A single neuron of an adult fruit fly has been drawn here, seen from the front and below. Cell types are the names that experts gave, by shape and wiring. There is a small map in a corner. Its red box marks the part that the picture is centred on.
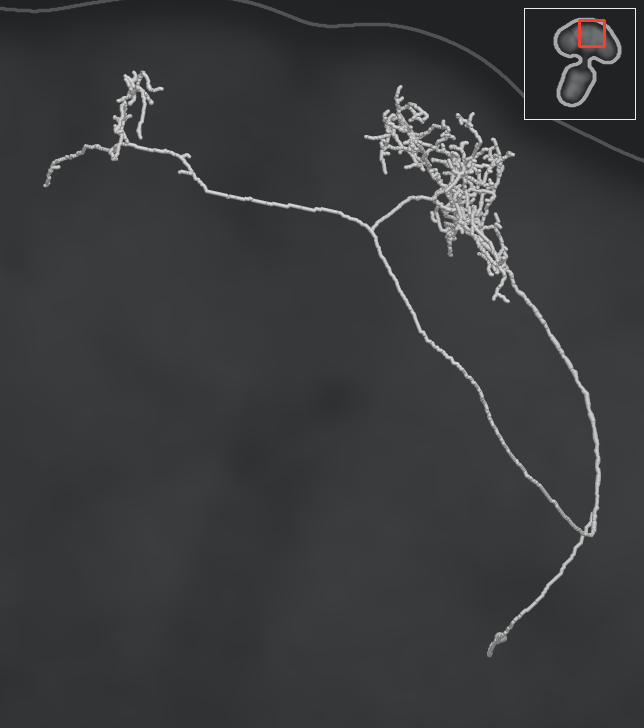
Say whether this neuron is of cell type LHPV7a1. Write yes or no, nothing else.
no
